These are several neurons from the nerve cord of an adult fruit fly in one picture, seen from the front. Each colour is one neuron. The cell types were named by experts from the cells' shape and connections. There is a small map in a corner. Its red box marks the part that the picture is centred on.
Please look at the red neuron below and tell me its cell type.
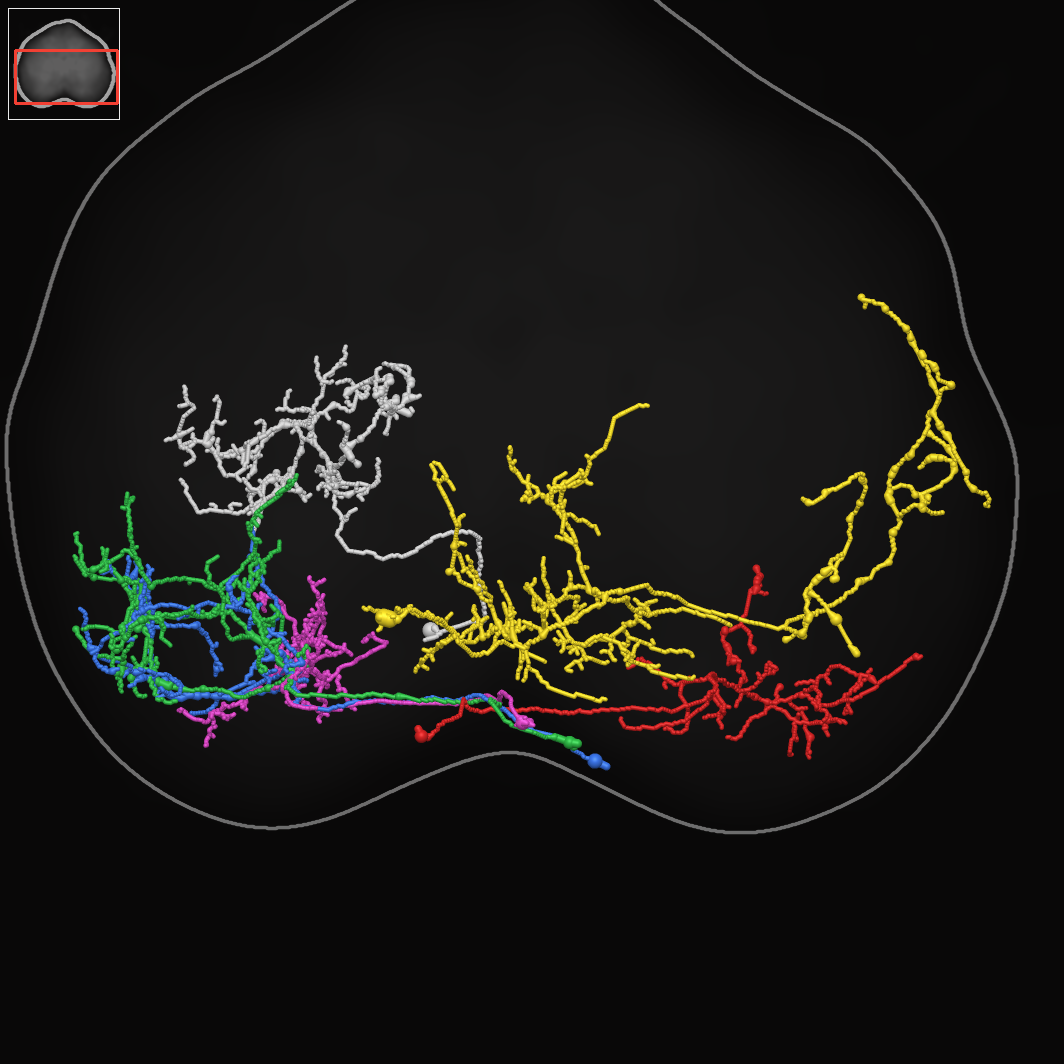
IN14A114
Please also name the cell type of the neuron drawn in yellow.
IN14A030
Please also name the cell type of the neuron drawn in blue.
IN14A110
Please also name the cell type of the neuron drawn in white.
IN14A095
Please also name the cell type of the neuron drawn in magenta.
IN14A117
